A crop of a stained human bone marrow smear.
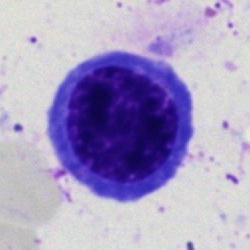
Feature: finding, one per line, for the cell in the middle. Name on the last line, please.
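Cytoplasm: a deep, intense blue
Chromatin: dark purple and coarsely clumped, not fine and even
Granules: none visible in the cytoplasm
Vacuoles: none clear in the cytoplasm
Cell: erythroblast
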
